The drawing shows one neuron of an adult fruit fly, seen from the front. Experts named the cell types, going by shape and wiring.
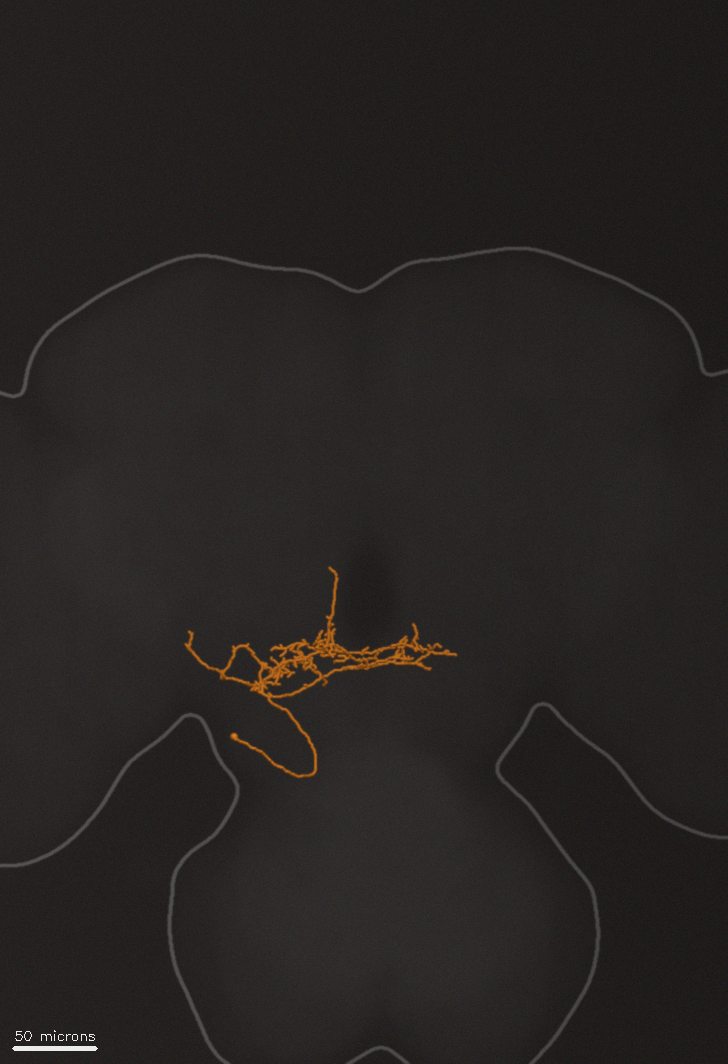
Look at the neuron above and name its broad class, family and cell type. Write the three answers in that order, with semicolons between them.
central-brain intrinsic neuron; hemilineage MD3; AMMC004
